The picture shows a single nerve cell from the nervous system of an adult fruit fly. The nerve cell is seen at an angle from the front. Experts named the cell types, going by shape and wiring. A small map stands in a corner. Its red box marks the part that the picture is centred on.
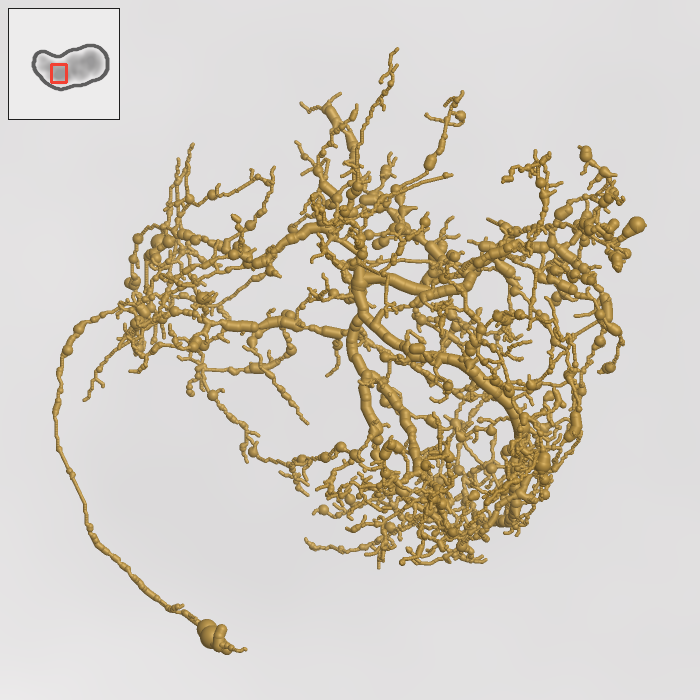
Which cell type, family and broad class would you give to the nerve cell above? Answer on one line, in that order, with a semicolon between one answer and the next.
IN21A014; hemilineage 21A; nerve-cord intrinsic neuron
